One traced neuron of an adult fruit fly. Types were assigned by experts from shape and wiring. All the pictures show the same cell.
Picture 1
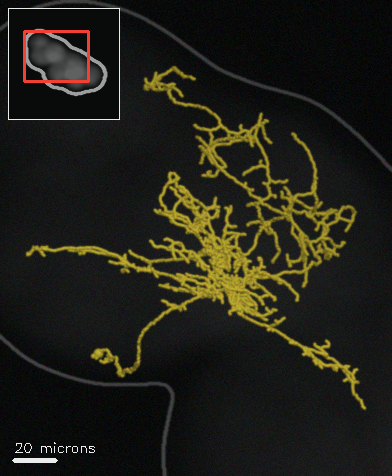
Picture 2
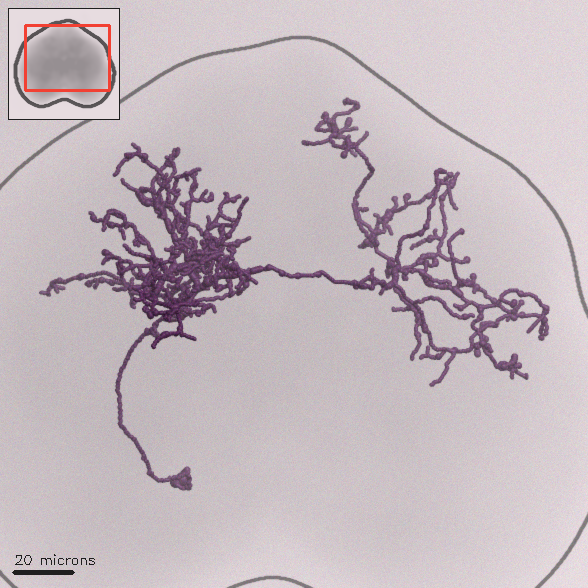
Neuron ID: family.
hemilineage 07B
